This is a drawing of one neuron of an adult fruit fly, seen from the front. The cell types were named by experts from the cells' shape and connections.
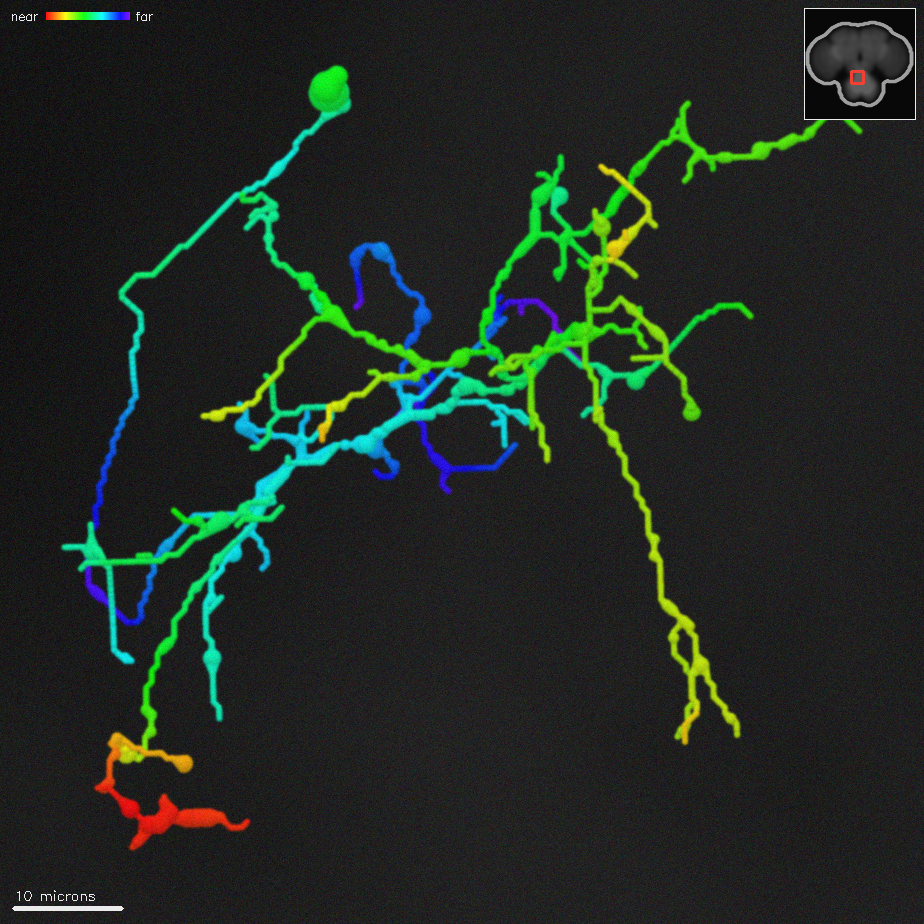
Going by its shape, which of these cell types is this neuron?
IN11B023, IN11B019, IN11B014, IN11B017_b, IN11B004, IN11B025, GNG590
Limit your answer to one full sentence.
On the level of cell type, this neuron is IN11B023.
